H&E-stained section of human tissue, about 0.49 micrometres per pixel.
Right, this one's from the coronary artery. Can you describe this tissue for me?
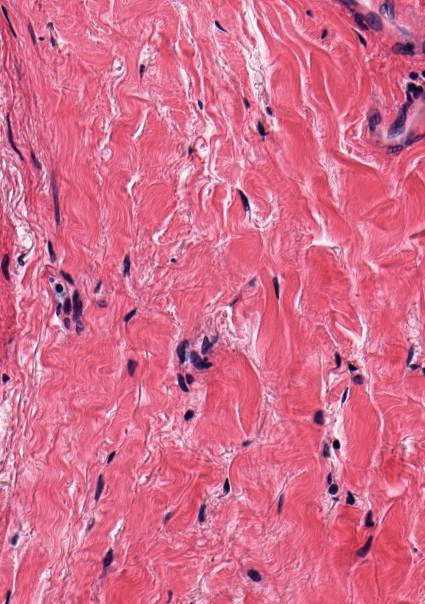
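Collagen bundles take up eosin strongly and appear a strong pink. Thin white clefts, as from shrinkage during processing, part many of them. Most nuclei are slender, spindle-shaped and darkly stained, like those of fibroblasts. Near the left edge, about halfway up, several dark nuclei form a small cluster.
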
